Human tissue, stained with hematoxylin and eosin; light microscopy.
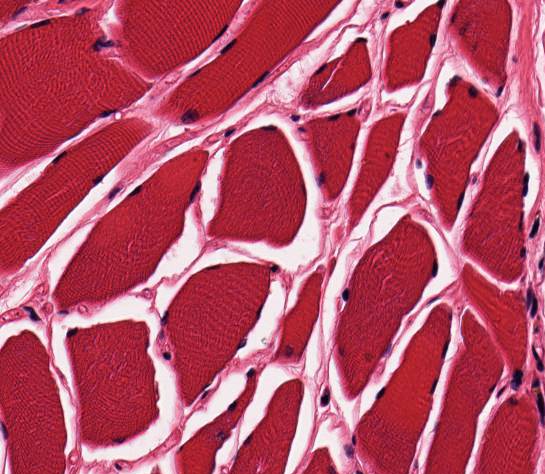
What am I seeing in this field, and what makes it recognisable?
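This is skeletal muscle. Most fibres, cut across or obliquely, form separate polygonal profiles of deep red, evenly stained cytoplasm without vacuoles. Dark, flattened nuclei lie at the fibre edges, just beneath the surface.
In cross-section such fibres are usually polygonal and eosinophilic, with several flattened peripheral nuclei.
Thin pale pink connective tissue with sparse small nuclei runs between fibres.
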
